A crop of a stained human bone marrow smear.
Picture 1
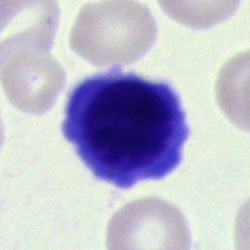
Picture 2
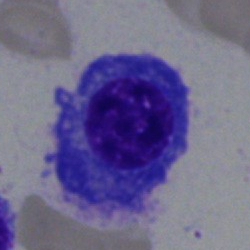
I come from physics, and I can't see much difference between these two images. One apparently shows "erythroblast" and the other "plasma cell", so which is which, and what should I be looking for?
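The erythroblast is in picture 1 and the plasma cell in picture 2.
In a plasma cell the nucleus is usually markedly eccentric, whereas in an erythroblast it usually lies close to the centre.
Accordingly, the nucleus of the plasma cell sits off-centre, toward the upper right of the cell.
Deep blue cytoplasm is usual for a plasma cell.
Here the plasma cell's cytoplasm stains deep blue, and so does the erythroblast's. The outlines differ: the erythroblast is roughly round with a bumpy, scalloped edge, while the plasma cell is irregular, with small rounded blebs protruding mainly from its left side. The erythroblast's chromatin is dense and dark purple throughout, and the plasma cell's nuclear chromatin stains deep purple. No granules are visible in the erythroblast cytoplasm.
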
